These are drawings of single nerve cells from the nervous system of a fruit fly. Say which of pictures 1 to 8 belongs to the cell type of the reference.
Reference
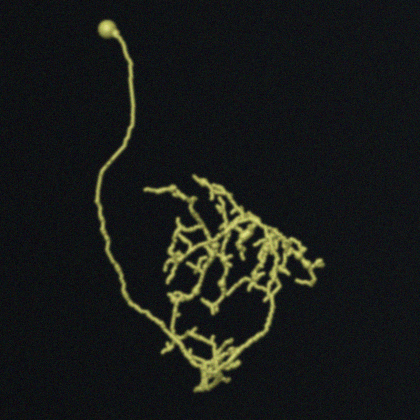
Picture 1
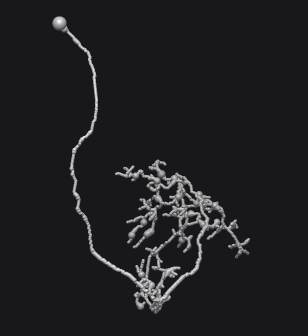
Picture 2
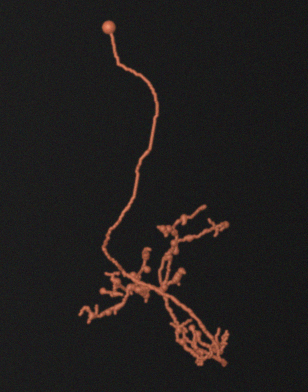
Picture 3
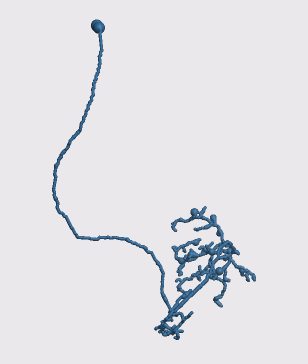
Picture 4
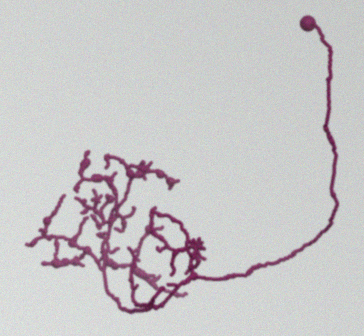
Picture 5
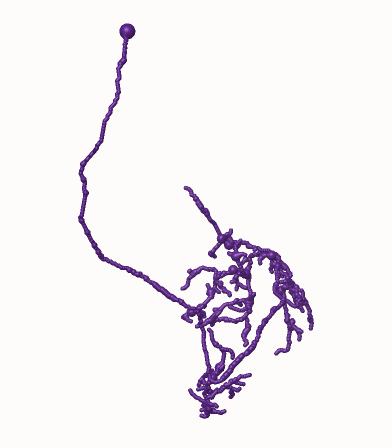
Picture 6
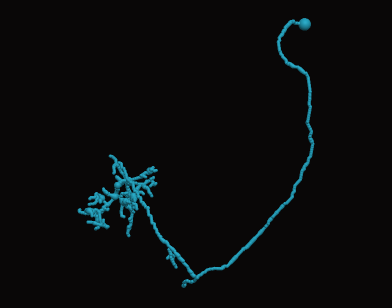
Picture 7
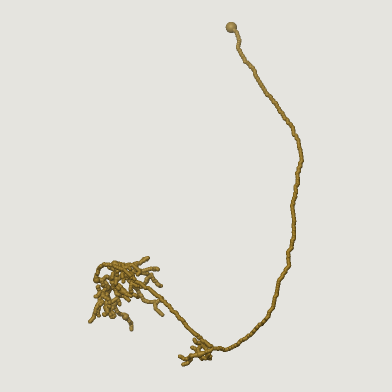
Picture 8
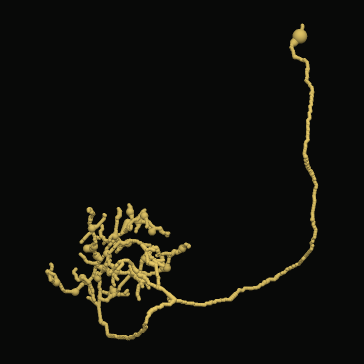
4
